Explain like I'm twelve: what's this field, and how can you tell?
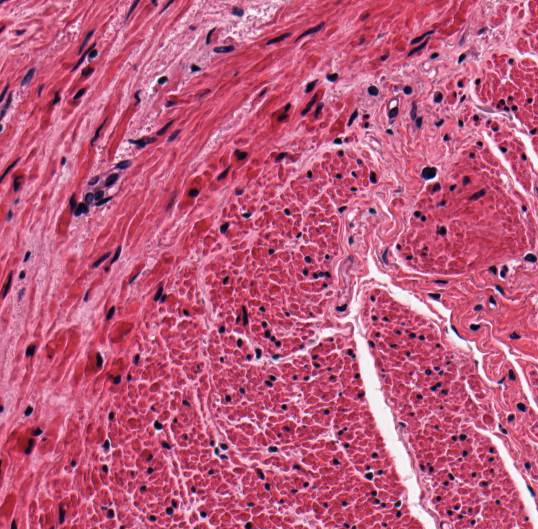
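Smooth muscle, cut two ways. Upper left: lengthwise-cut band, elongated spindle-shaped nuclei lying along the fibres. Lower right: cross-cut cells as small, closely packed polygonal pink profiles grouped into fascicles. Cytoplasm deep pink with eosin throughout.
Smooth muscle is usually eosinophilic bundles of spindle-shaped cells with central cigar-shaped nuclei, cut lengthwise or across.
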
